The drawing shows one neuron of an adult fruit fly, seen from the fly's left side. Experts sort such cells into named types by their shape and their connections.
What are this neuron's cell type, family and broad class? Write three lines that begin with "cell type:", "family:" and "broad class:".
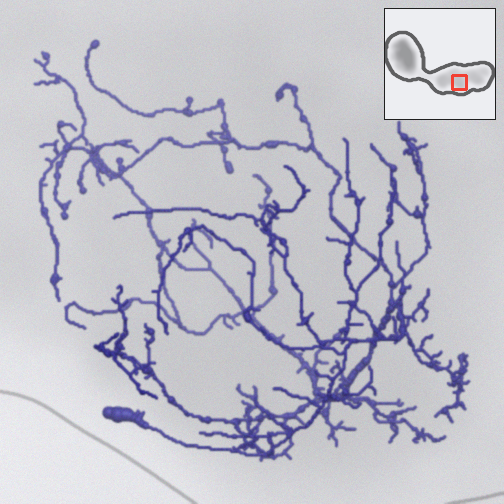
cell type: IN04B057
family: hemilineage 04B
broad class: nerve-cord intrinsic neuron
